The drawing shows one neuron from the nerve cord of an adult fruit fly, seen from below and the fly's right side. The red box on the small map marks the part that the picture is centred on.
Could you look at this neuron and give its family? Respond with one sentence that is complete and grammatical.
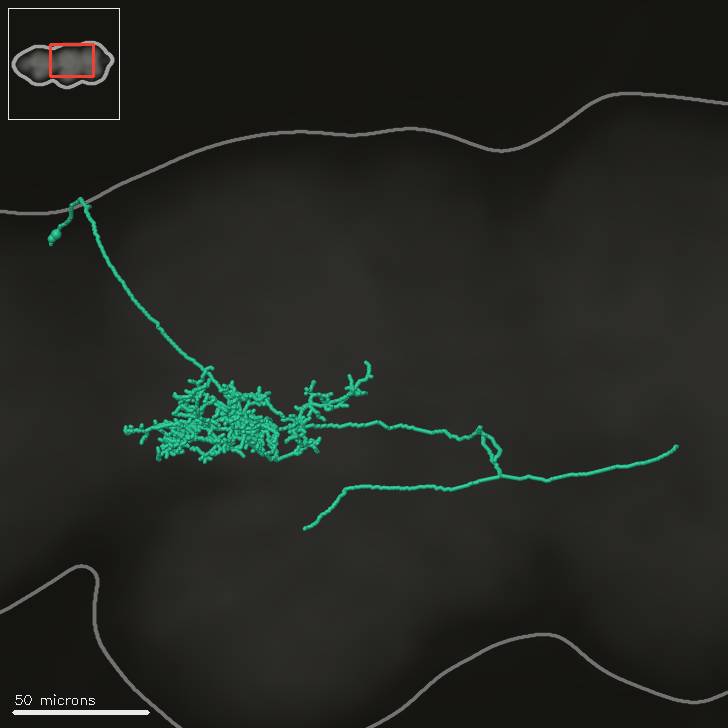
This neuron is sorted under the family hemilineage 23B.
